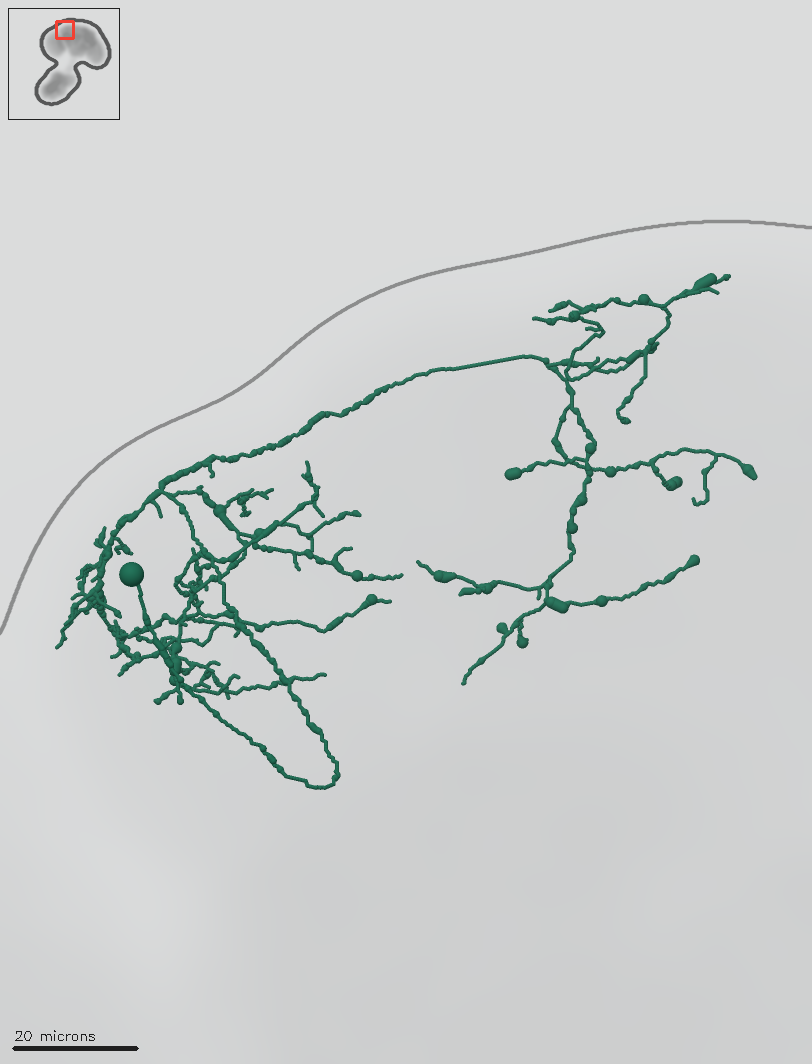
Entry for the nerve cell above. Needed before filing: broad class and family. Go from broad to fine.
central-brain intrinsic neuron; hemilineage VPNl&d1_dorsal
